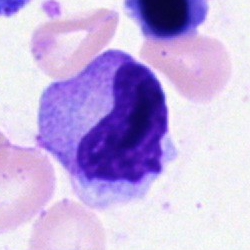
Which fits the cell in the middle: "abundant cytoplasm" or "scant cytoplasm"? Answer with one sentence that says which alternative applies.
The nucleus is surrounded by broad cytoplasm.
